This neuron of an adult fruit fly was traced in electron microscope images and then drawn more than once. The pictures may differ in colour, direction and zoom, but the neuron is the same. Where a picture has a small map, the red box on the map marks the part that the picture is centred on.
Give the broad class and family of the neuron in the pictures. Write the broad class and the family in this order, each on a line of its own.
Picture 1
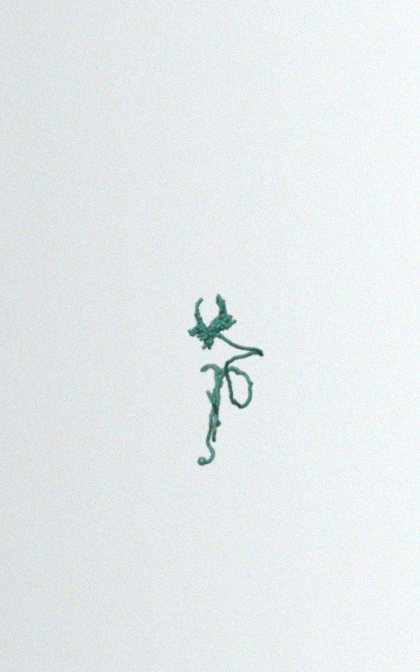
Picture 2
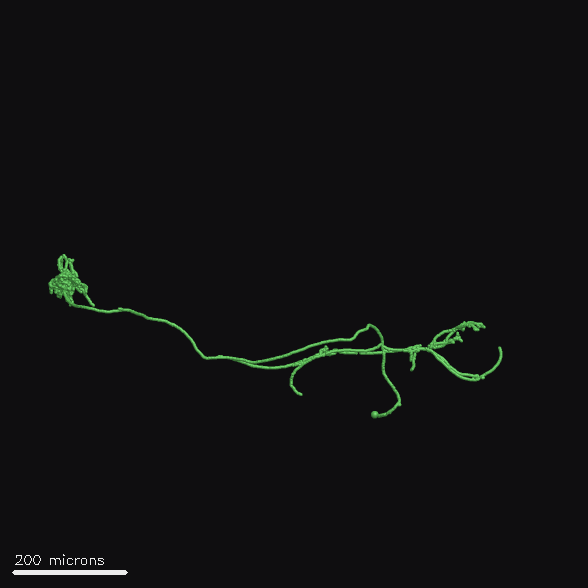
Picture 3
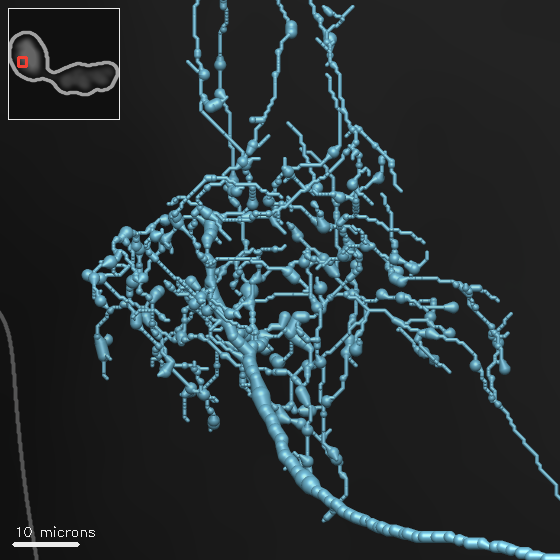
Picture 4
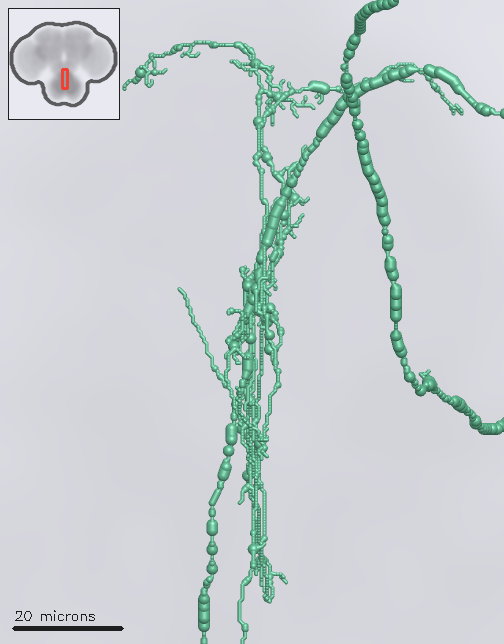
ascending neuron
hemilineage 27X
